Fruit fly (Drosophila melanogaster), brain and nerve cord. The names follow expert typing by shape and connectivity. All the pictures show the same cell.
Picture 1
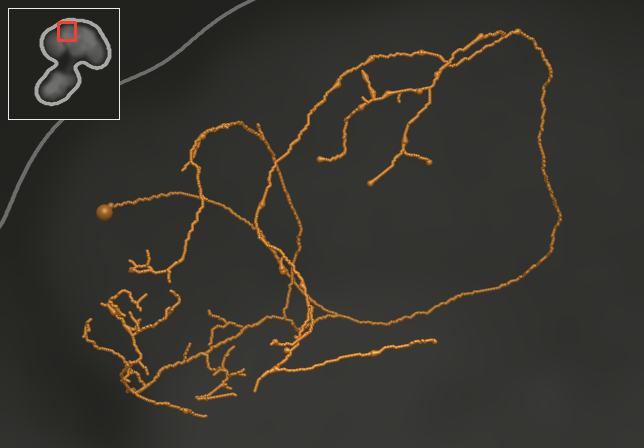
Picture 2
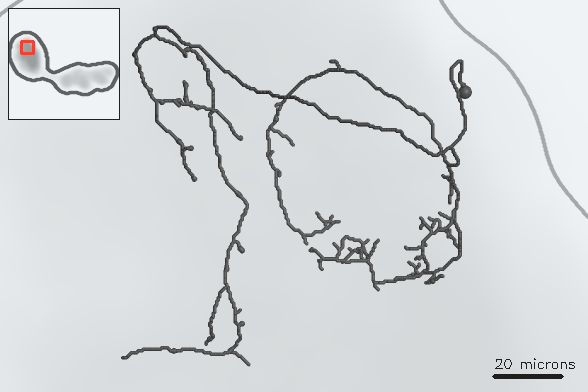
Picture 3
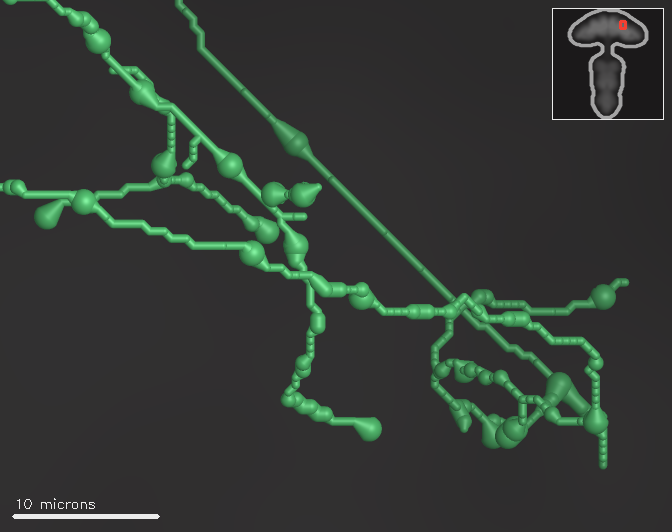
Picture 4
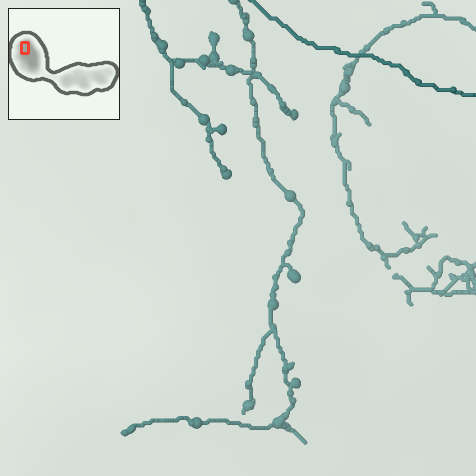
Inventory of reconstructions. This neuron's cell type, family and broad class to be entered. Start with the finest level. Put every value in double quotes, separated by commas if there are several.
"LHPV5b4", "hemilineage DL1_dorsal", "central-brain intrinsic neuron"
